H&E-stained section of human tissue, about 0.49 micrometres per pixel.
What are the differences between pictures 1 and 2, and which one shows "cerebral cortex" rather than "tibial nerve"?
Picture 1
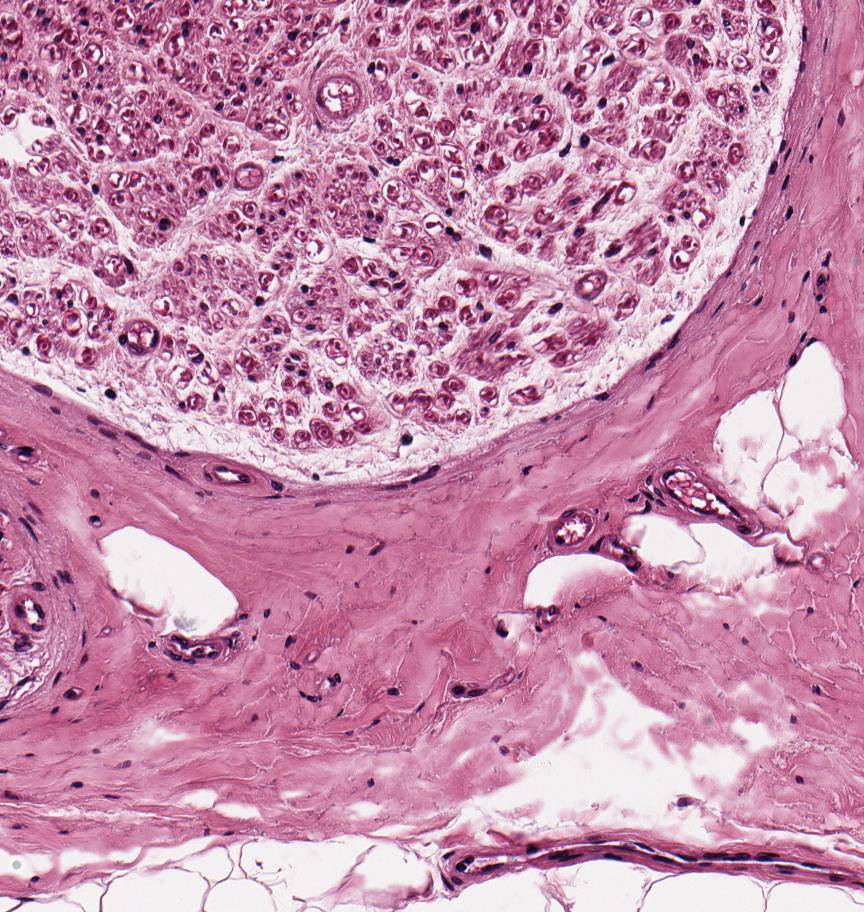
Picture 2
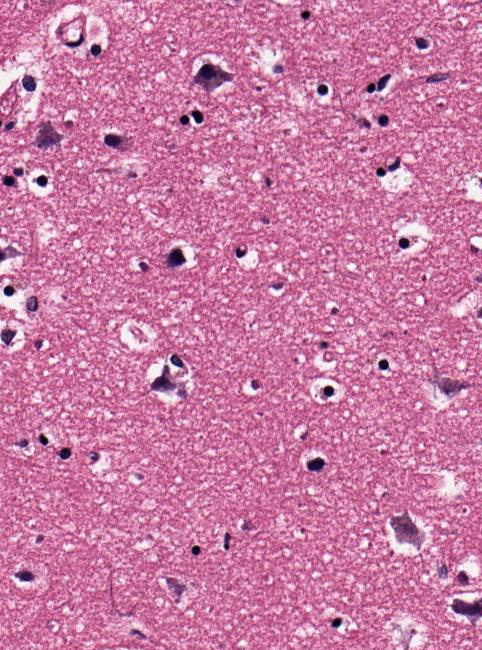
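The tibial nerve is picture 1; picture 2 is cerebral cortex. The nerve has a large rounded fascicle at upper left, dense pink connective tissue below and right, and fibres cut across as small round profiles, each a central pink axon in a pale ring. The cortex is continuous pink, finely granular neuropil studded with tiny round clear vacuoles, its cells scattered singly rather than in units or layers: mostly small glial cells with round, dark, dense nuclei and little visible cytoplasm, plus scattered neurons with angular, purple-tinged cytoplasm.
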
